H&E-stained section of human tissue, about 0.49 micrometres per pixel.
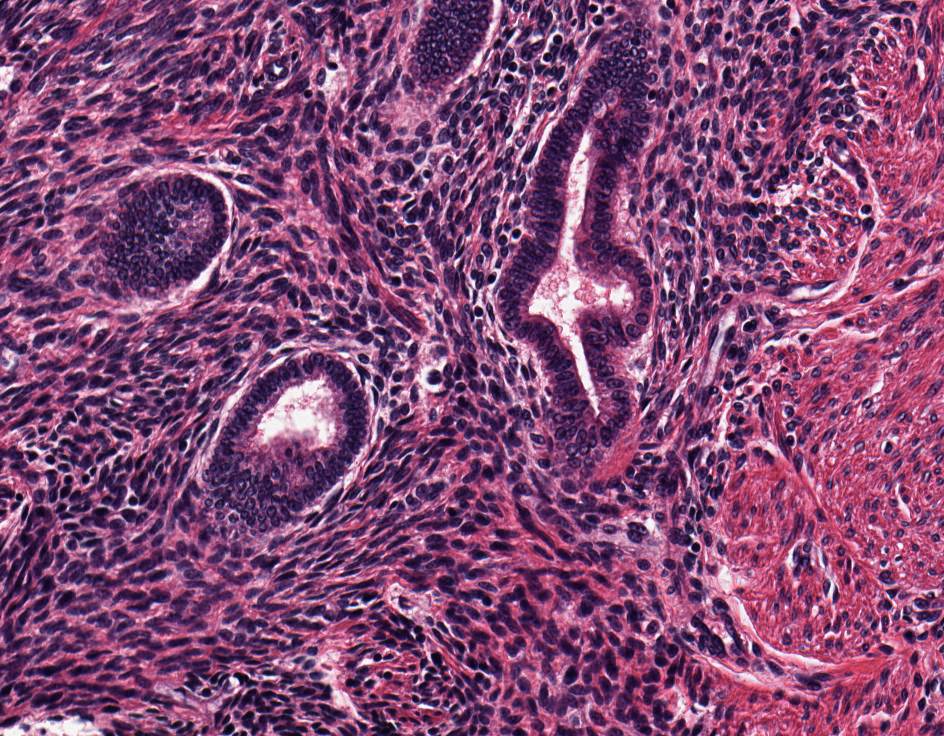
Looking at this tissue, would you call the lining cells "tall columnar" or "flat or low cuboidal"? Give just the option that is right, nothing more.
Tall columnar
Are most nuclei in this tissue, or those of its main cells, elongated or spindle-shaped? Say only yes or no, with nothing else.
Yes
